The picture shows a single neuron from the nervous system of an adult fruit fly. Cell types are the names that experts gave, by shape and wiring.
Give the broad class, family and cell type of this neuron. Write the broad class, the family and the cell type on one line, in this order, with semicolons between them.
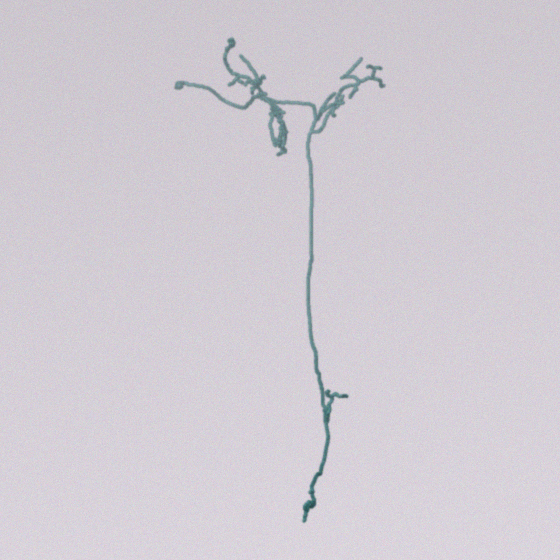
descending neuron; hemilineage LB7; DNge092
